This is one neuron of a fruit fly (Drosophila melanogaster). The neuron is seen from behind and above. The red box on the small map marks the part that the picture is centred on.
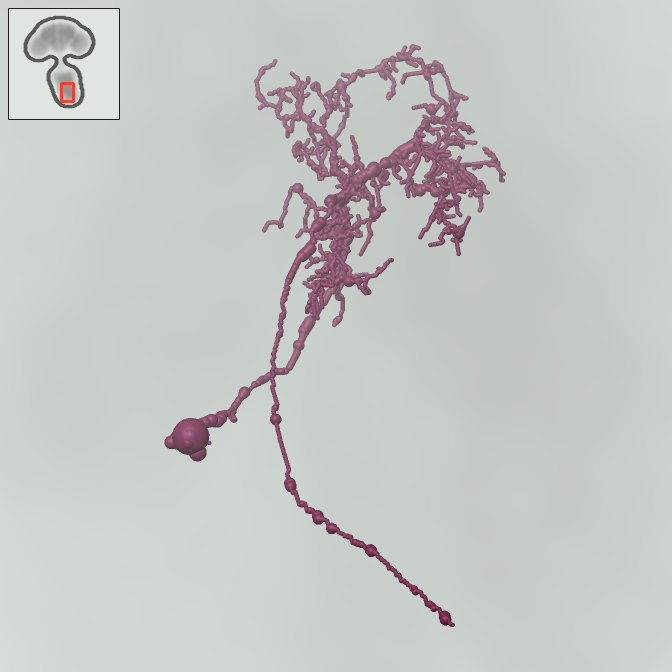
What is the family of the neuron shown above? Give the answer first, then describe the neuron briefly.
The family is hemilineage 06A. Its broad class is motor neuron of the nerve cord. It is in the nerve cord and does not reach the brain. Dozens of branch ends can be seen.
